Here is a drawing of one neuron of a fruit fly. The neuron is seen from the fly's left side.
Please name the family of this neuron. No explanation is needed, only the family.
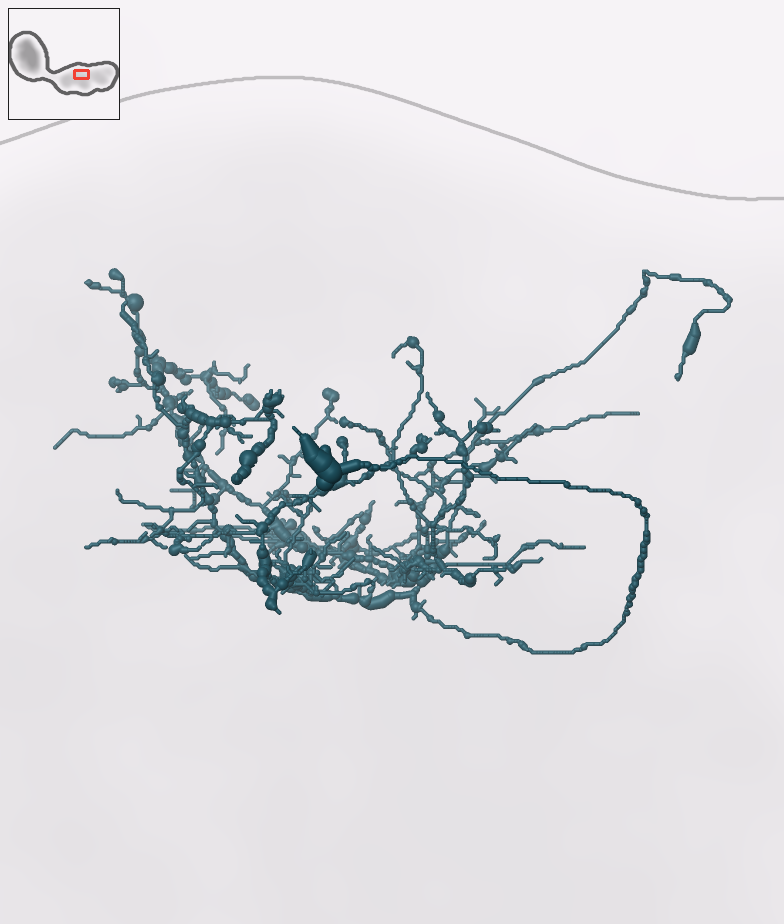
hemilineage 11A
